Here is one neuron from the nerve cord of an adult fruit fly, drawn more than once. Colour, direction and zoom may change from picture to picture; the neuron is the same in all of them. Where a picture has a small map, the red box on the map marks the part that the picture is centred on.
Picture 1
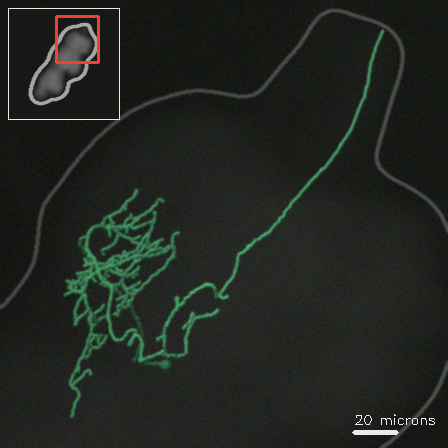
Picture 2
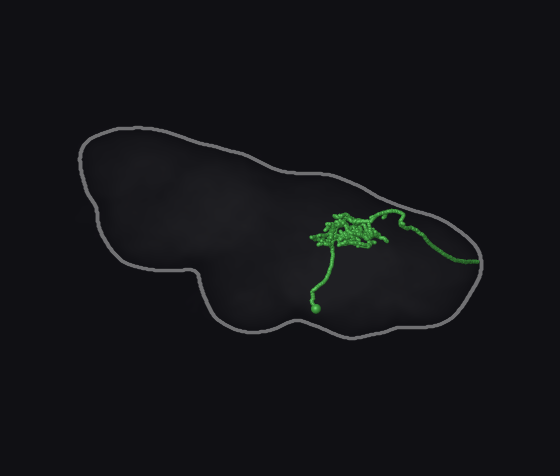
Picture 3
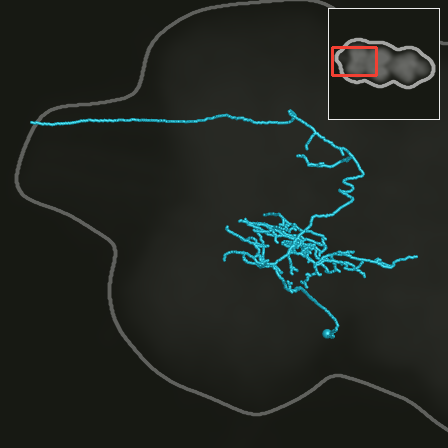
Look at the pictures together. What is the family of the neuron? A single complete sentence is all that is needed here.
What the neuron belongs to is the family hemilineage 06A.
